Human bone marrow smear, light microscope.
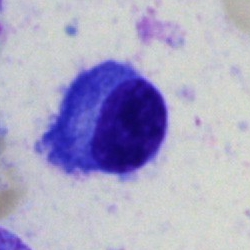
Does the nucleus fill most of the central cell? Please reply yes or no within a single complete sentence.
No, the cytoplasm of this cell is abundant.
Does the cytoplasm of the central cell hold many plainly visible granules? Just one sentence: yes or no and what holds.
No, visible granules are absent from the cytoplasm of this cell.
